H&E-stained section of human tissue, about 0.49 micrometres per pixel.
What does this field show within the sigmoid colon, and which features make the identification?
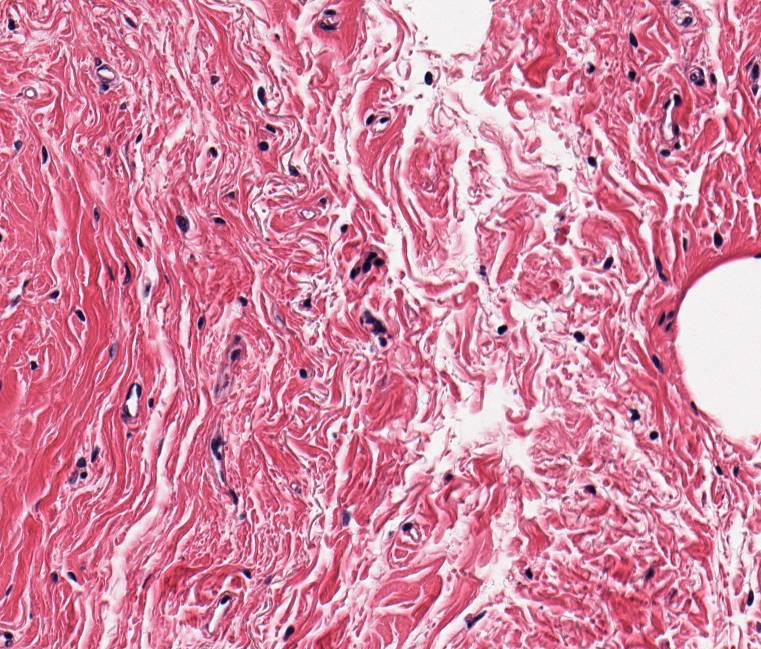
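That's loose connective tissue. Cells are sparse, small dark spindle-shaped nuclei lying singly between bundles that, on the right, run haphazardly.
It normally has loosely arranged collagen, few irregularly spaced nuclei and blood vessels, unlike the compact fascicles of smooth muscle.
A few small thin-walled vessels turn up, one left of centre; on the left, bundles run roughly vertically and in parallel.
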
